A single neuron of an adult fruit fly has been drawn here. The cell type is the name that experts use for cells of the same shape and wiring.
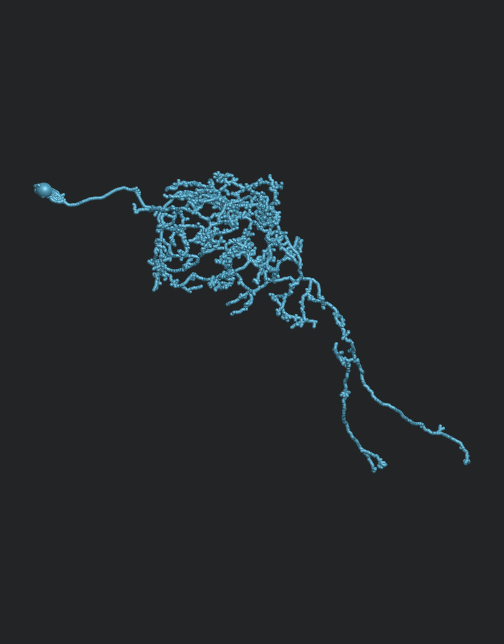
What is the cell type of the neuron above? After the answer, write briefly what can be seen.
Its cell type is AVLP344. It is a central-brain intrinsic neuron. Dozens of branch ends can be seen. As drawn here it is wider than it is tall.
